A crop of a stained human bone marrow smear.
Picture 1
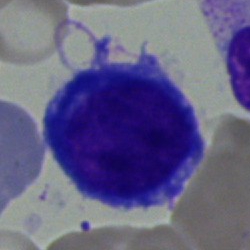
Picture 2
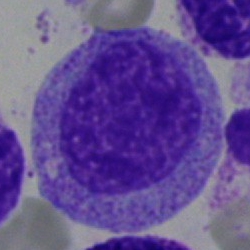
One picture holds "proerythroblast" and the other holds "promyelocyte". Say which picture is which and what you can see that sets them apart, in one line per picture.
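The cell in picture 1 is a proerythroblast. No granules are visible in the cytoplasm.
The cell in picture 2 is a promyelocyte. Fine purple granules are scattered throughout the cytoplasm.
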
